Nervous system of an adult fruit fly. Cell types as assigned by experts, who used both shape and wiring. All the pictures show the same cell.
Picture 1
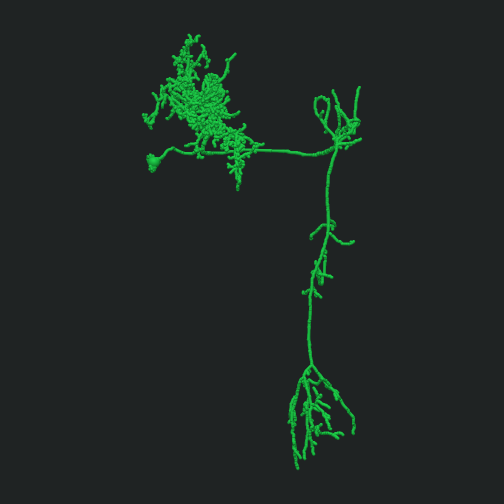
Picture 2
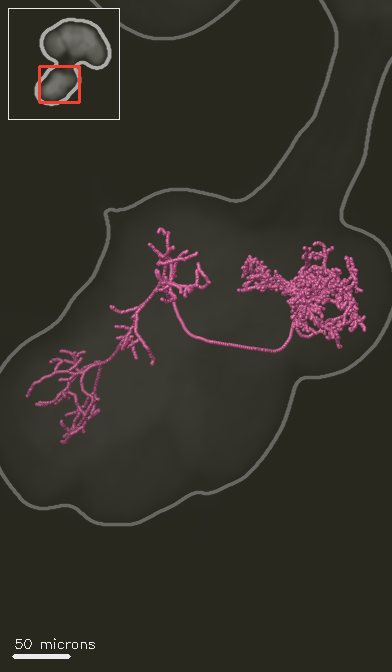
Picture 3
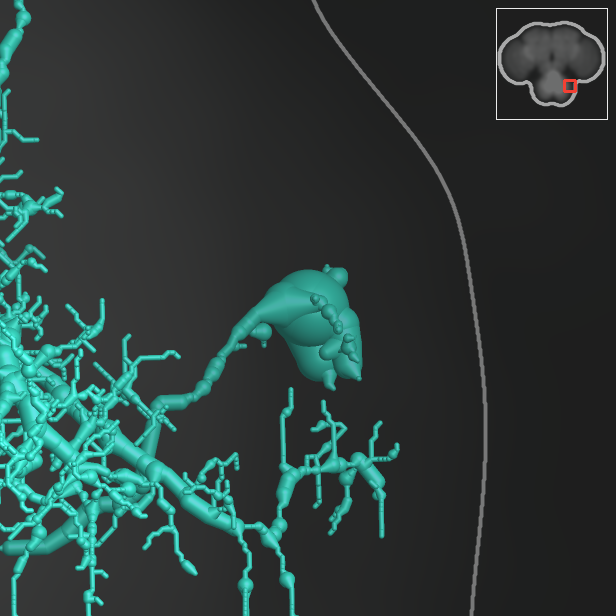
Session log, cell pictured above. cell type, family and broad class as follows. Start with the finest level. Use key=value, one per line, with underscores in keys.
cell_type=IN19B010
family=hemilineage 19B
broad_class=nerve-cord intrinsic neuron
